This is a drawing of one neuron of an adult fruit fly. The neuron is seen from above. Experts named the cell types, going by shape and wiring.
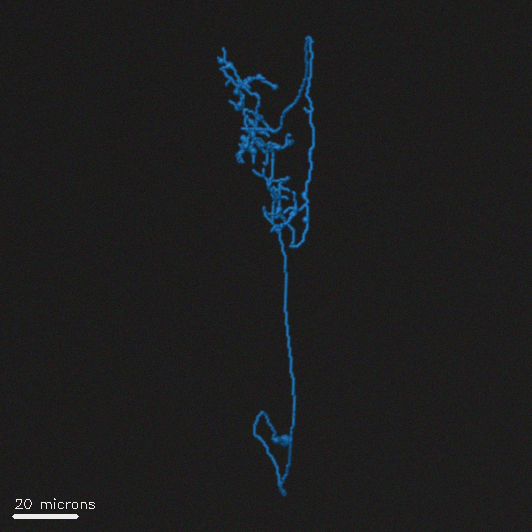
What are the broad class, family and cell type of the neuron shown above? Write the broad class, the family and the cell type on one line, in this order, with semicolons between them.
central-brain intrinsic neuron; hemilineage LB5; PRW033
